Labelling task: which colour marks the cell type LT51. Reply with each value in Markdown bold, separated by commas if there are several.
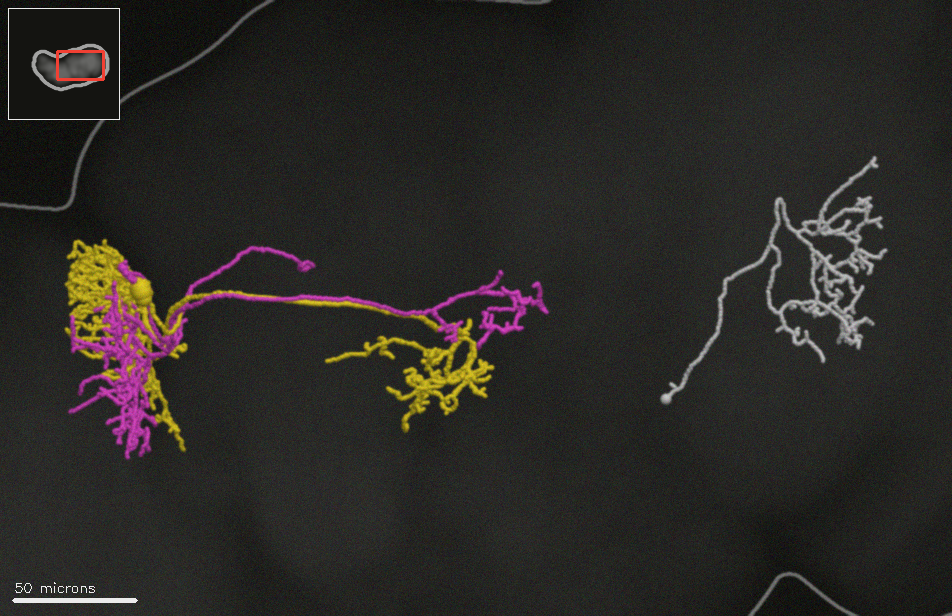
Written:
**yellow**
